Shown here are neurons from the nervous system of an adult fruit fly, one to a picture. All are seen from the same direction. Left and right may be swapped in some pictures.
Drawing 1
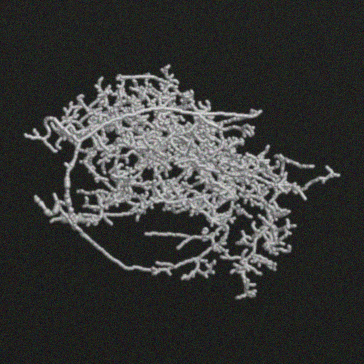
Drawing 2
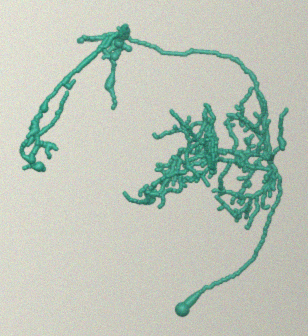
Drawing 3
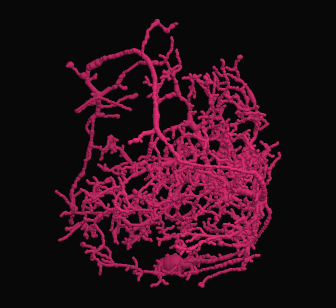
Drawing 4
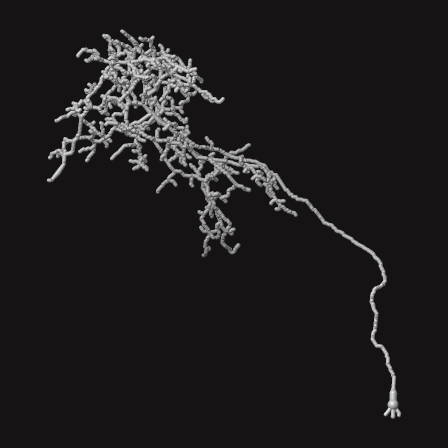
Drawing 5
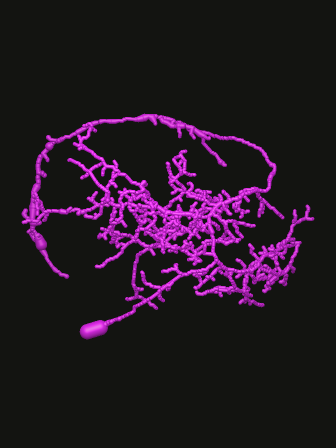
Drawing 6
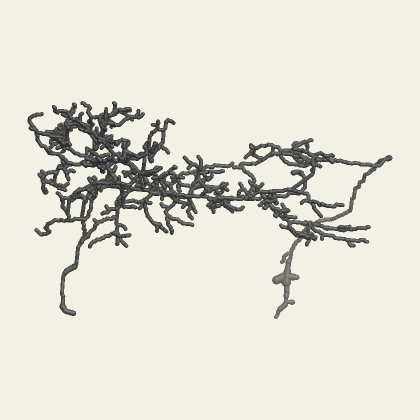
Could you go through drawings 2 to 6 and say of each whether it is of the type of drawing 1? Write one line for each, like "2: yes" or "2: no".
2: no
3: yes
4: no
5: no
6: no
